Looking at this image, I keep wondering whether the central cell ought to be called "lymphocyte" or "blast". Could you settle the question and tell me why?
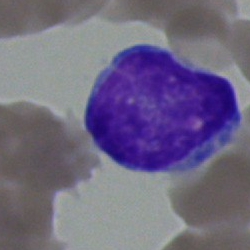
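I'd call this a blast. What tips it is the chromatin: it looks finely stippled, not coarsely clumped.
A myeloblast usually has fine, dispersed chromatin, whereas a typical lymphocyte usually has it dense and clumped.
Otherwise: a roughly oval, smooth outline; a nucleus filling nearly the whole cell; a thin blue rim of cytoplasm, clearest at the lower right edge.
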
